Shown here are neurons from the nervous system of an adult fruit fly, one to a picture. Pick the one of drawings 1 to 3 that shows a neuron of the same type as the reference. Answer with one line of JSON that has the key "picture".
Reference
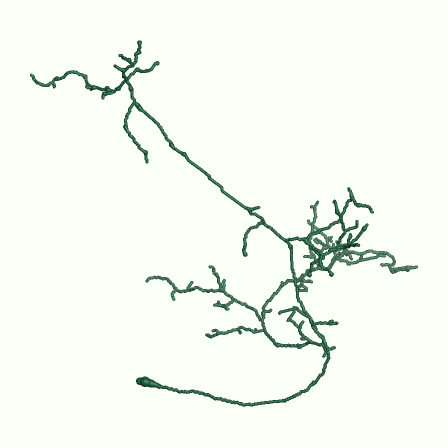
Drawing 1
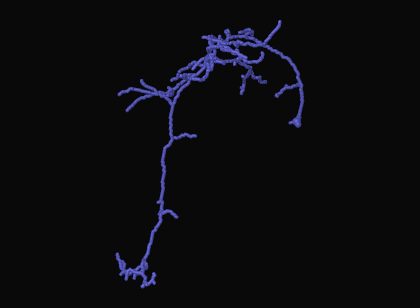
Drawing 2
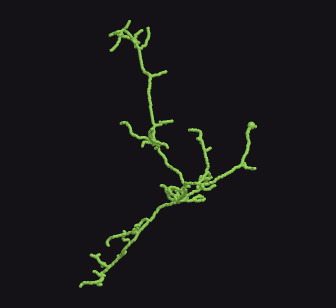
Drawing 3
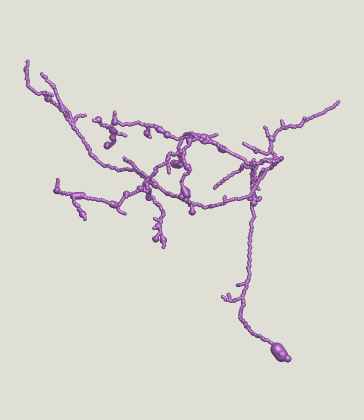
{"picture": 2}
